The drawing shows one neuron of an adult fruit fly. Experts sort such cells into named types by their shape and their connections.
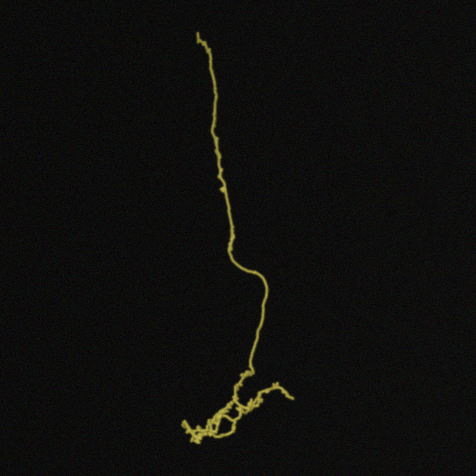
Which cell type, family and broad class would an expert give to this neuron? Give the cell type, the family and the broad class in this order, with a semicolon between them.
SNta20; class mechanosensory tactile; sensory neuron entering the nerve cord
